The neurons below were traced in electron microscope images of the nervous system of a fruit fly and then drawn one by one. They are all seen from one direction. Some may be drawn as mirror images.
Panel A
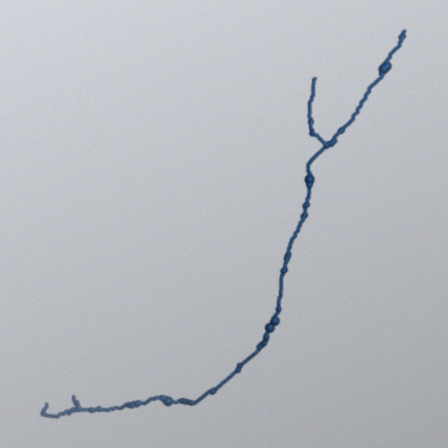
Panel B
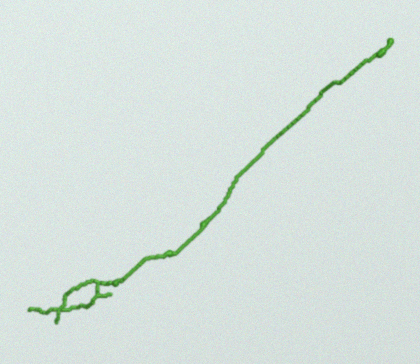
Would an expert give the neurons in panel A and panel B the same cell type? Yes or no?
no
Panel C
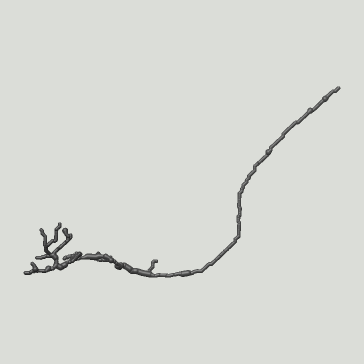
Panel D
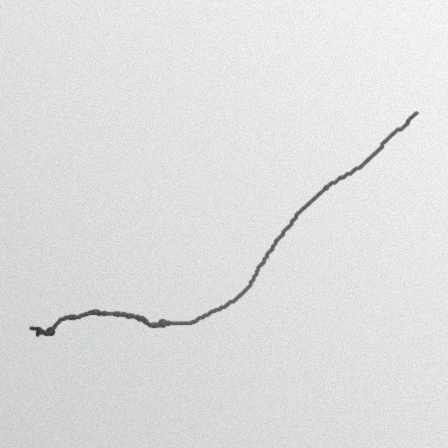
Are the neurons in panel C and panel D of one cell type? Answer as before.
yes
